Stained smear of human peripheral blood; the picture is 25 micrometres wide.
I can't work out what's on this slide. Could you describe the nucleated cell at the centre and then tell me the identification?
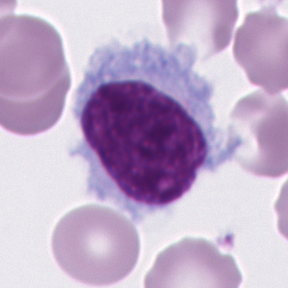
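The cytoplasm has a ragged edge, fringed all the way round by many fine, hair-like projections. The cytoplasm shows no granules. The nucleus is smooth in outline, with no indentation or lobes, and lies off-centre toward the lower left. This is a hairy cell.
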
